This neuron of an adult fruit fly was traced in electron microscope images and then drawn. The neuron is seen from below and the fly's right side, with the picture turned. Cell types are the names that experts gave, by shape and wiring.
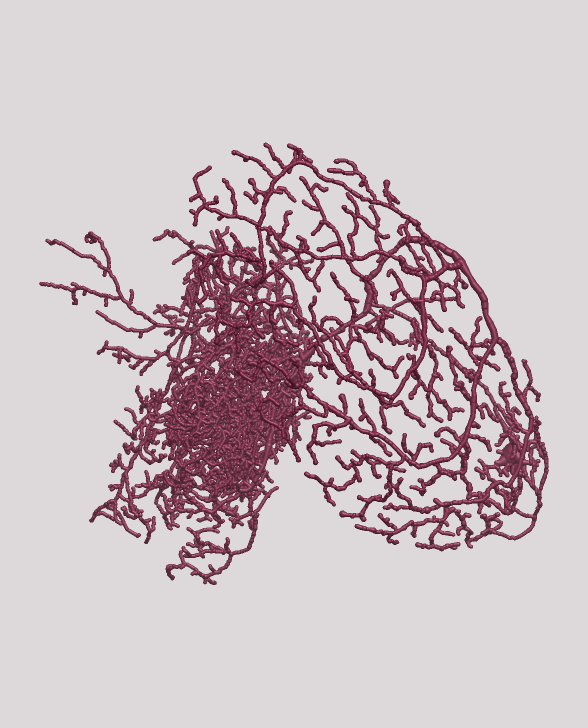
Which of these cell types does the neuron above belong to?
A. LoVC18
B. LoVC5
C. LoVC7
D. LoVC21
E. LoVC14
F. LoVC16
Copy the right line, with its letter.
F. LoVC16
